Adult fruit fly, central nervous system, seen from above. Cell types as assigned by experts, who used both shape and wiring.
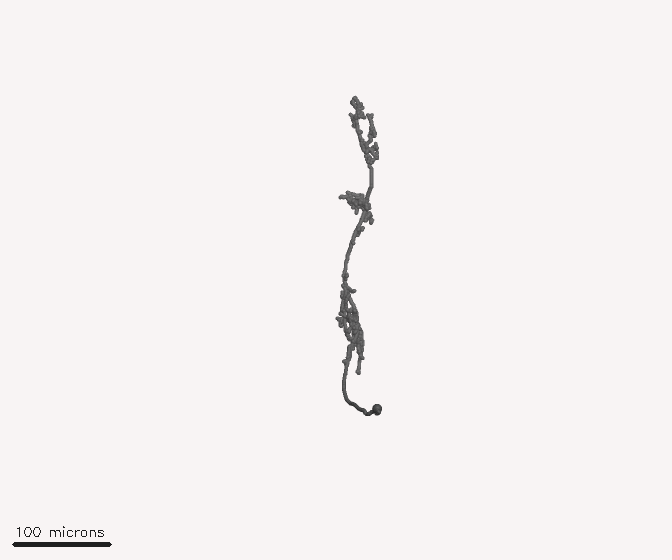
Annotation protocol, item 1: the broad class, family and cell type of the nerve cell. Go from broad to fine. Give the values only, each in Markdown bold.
**nerve-cord intrinsic neuron**, **hemilineage 09A**, **IN09A029**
